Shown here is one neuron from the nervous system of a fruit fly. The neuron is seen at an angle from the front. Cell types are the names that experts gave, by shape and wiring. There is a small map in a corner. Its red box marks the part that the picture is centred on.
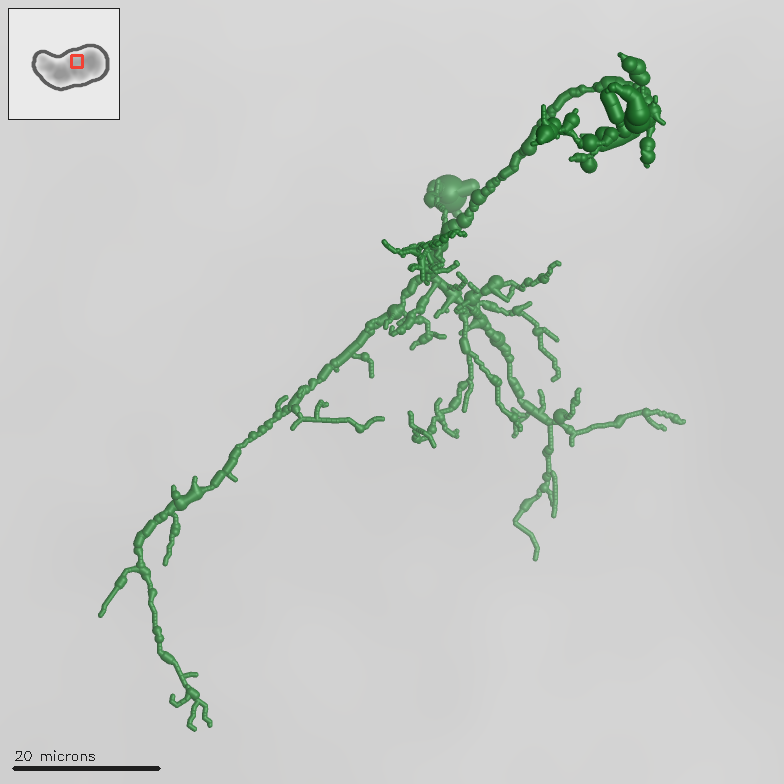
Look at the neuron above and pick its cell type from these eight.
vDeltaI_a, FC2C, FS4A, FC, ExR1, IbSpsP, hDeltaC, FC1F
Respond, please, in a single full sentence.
The cell type to which this neuron belongs is IbSpsP.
